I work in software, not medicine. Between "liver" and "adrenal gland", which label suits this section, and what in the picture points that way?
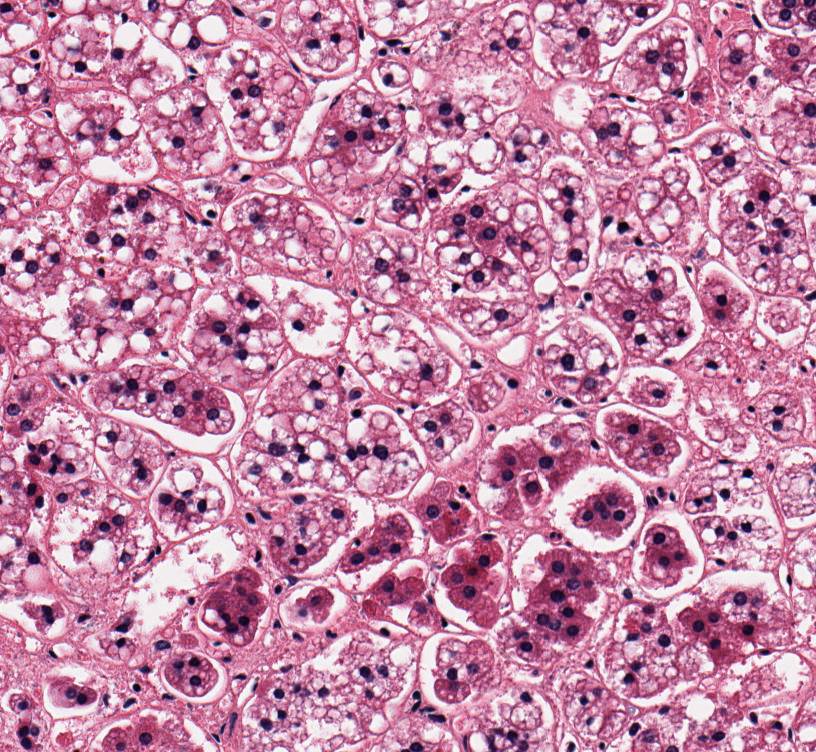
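Adrenal gland. Most cells have pale cytoplasm filled with many small clear vacuoles.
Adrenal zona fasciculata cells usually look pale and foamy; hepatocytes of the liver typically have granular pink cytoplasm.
The pale, vacuolated cells here match the former. Cells lower in the field have denser pink cytoplasm, fewer vacuoles. Nest cell nuclei: small, round, darkly stained. Thin septa between nests carry flattened small dark nuclei.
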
